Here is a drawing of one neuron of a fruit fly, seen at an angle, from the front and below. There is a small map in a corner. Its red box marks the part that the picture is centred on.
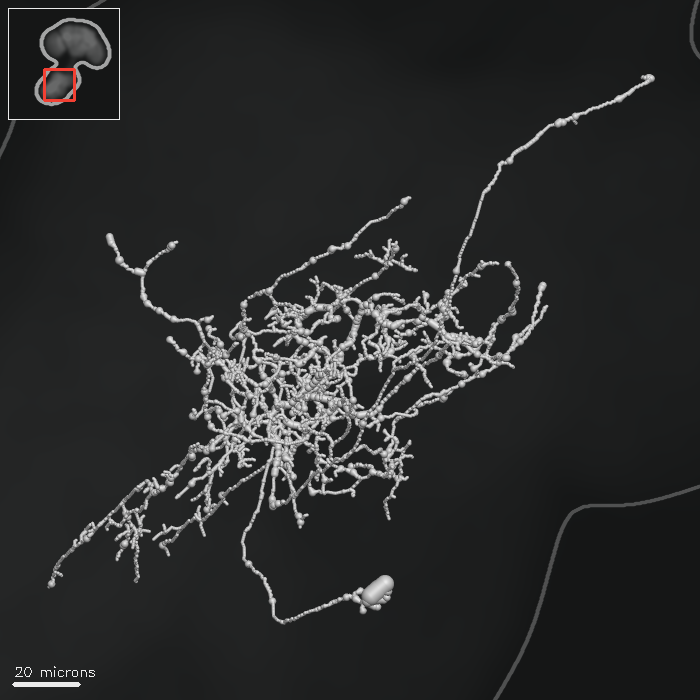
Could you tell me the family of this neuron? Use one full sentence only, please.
Under family hemilineage 00A sits this neuron.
